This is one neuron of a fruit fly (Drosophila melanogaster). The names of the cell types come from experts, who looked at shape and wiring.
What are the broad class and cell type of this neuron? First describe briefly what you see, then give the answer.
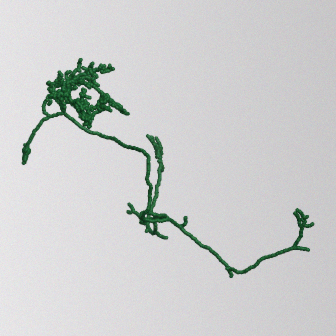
As drawn here it is wider than it is tall. It is a central-brain intrinsic neuron. It is of cell type GNG525.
